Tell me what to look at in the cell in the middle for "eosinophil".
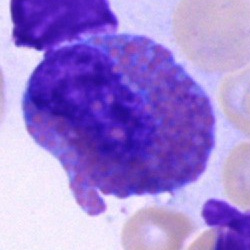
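This cell is an eosinophil. Its cytoplasm is packed with round pinkish-orange granules, and more of them lie over the nucleus.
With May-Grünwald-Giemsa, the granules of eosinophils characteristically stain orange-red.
The pinkish-orange colour of the granules here is in keeping with that. The nucleus lies toward the left side of the cell.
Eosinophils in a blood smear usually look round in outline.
Less in keeping is the outline of this cell, since a rounded bleb projects from its lower left edge.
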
